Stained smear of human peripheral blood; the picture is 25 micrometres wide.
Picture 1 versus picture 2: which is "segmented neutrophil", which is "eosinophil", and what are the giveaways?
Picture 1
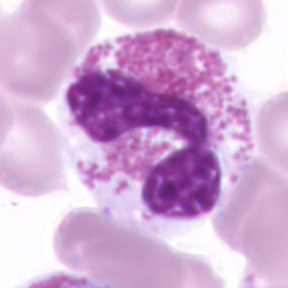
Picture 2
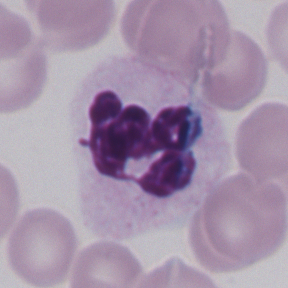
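Picture 1 is the eosinophil; picture 2 is the segmented neutrophil. First, the nucleus: in picture 1 it has two lobes, joined on the right side of the cell.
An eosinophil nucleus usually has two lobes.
In picture 2, a small thin tag sticks out from the left side of the nucleus. Second, the granules: those in picture 1 are round and of fairly even size.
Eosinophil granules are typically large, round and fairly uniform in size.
Third, the cytoplasm: in picture 2 it is plentiful and pale pink.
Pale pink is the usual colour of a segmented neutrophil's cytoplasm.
Last, what both share: a roughly round outline, dark purple clumped chromatin and no visible nucleoli, with red cells pressing against the right edge of the cell in picture 2.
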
